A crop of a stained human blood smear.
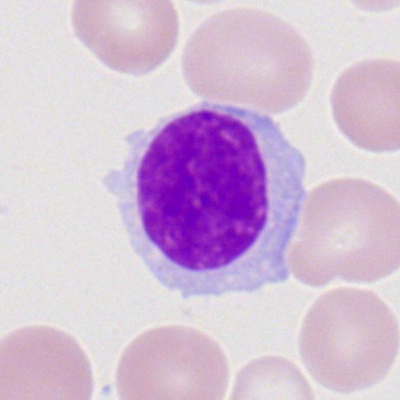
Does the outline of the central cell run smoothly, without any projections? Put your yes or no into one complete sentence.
No, the cell's outline is not smooth; it is ragged or frayed, or has projections, blebs or tags.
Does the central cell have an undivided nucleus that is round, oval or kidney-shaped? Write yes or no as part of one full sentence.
Yes, within this cell the nucleus is one round, oval or kidney-shaped compact mass.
